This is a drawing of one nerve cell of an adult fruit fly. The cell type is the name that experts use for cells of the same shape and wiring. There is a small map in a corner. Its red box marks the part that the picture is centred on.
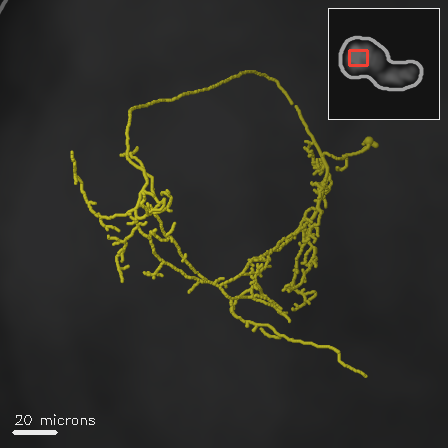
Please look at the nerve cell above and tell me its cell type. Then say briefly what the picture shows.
Its cell type is PS291. Its broad class is central-brain intrinsic neuron. By the scale bar it is about 150 microns tall in this view. The picture shows dozens of branch ends.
